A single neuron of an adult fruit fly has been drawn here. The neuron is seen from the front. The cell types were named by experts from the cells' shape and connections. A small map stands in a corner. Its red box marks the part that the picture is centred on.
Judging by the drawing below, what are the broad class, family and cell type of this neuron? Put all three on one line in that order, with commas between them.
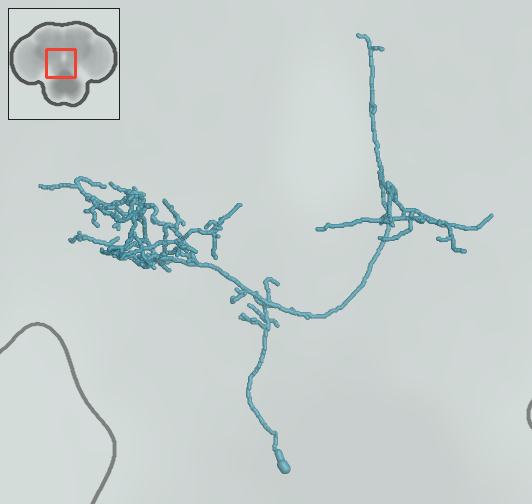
central-brain intrinsic neuron, hemilineage LB3, CB1094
